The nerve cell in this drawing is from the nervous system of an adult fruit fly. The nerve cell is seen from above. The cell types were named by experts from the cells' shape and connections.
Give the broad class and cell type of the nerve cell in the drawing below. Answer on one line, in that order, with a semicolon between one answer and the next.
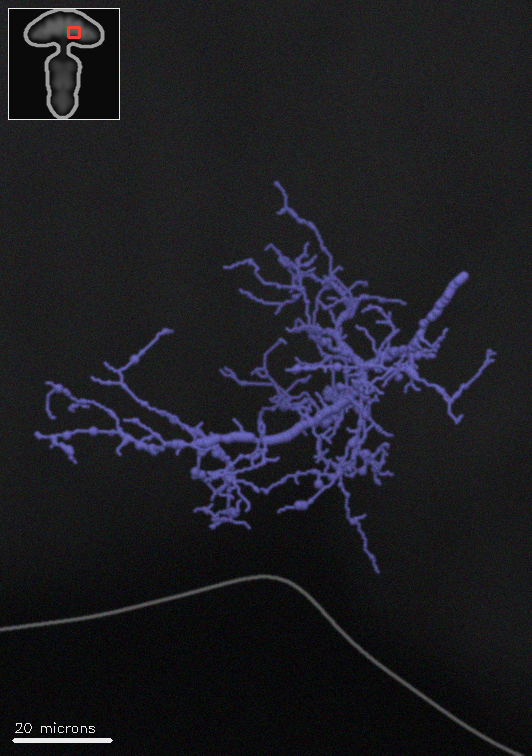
central-brain intrinsic neuron; AOTU065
